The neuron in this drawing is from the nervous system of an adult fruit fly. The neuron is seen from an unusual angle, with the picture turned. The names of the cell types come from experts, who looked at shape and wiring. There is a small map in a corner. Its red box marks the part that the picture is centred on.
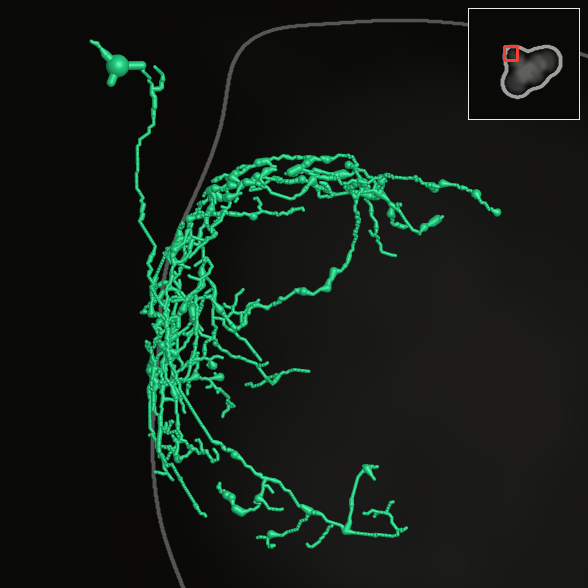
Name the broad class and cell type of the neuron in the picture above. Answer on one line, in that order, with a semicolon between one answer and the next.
nerve-cord intrinsic neuron; INXXX374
